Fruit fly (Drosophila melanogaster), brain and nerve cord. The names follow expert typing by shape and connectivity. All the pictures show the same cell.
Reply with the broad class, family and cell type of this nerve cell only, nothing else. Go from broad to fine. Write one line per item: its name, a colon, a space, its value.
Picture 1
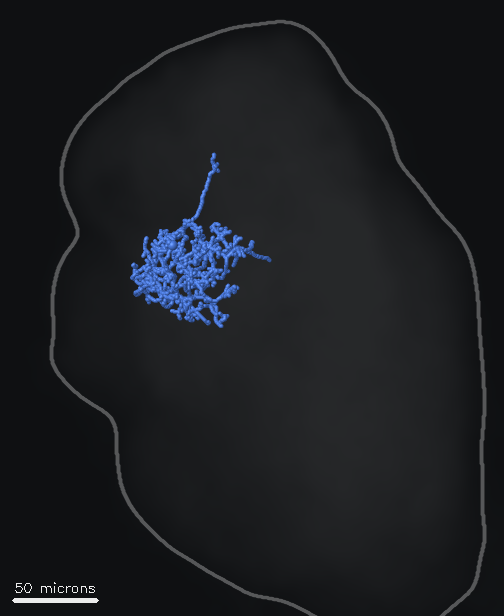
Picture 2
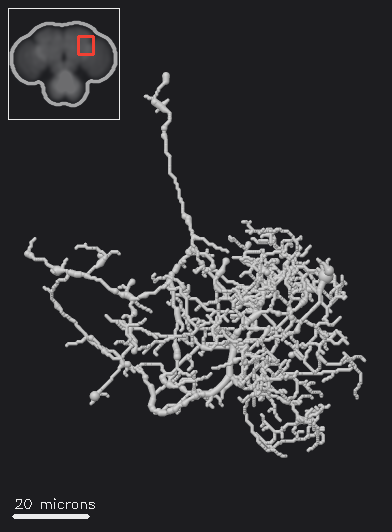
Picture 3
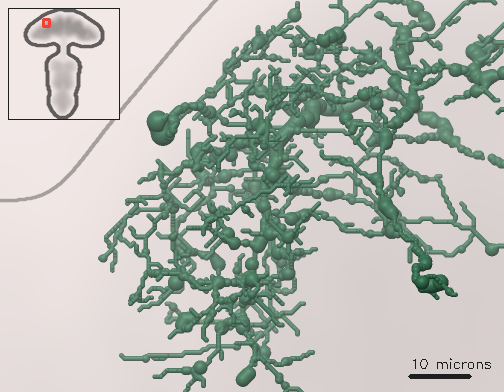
broad class: central-brain intrinsic neuron
family: hemilineage VLPl2_medial
cell type: AVLP165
